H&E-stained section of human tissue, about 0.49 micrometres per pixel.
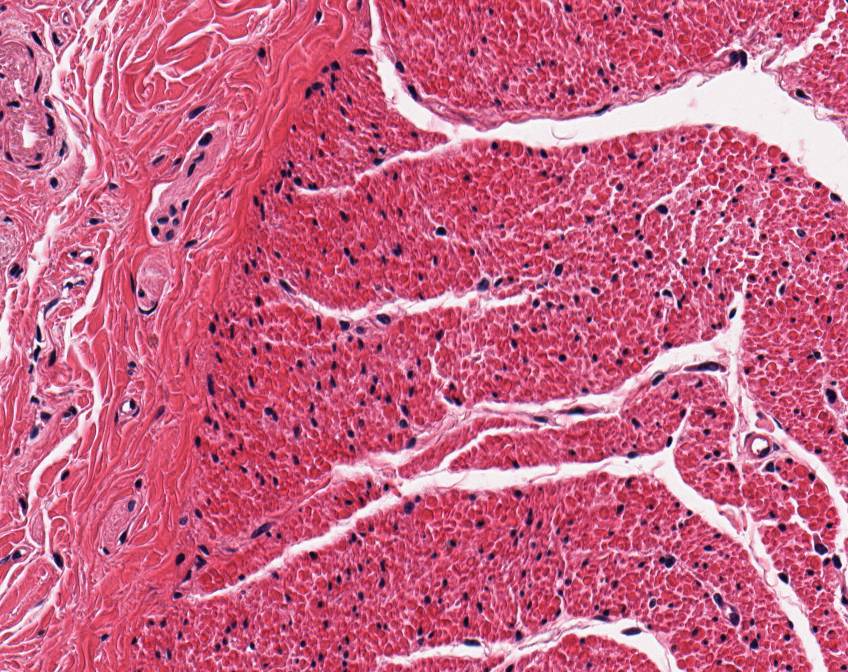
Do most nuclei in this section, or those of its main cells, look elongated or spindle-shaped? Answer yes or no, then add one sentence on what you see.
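No. Dark, small, rounded nuclei are scattered sparsely among the muscle profiles, with most profiles showing no nucleus.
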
